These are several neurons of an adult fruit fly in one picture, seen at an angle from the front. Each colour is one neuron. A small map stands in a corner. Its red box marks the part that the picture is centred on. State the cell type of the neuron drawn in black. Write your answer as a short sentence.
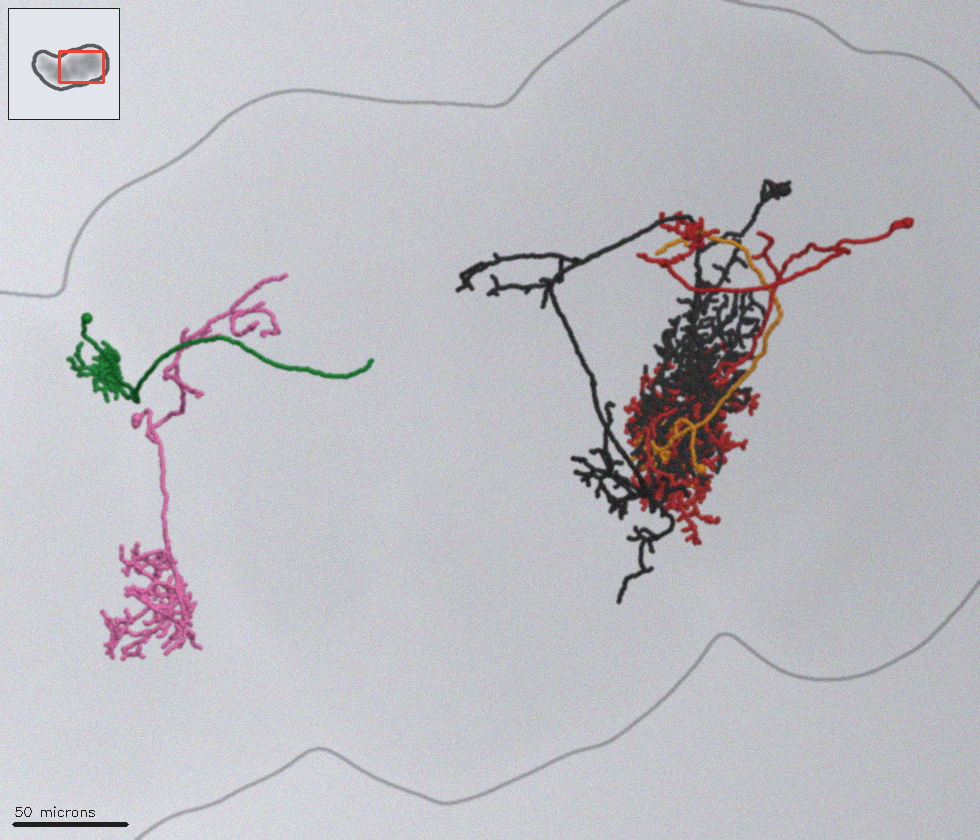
The cell type is LoVP90c.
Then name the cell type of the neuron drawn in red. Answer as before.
The cell type is LoVP14.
